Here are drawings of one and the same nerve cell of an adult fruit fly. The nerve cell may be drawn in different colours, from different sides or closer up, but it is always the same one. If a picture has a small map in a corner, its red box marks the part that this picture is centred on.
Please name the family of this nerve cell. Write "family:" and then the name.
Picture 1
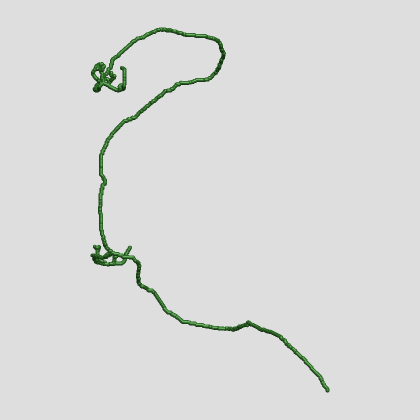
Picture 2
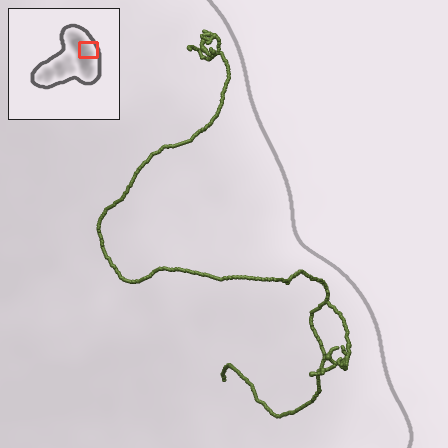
family: class olfactory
